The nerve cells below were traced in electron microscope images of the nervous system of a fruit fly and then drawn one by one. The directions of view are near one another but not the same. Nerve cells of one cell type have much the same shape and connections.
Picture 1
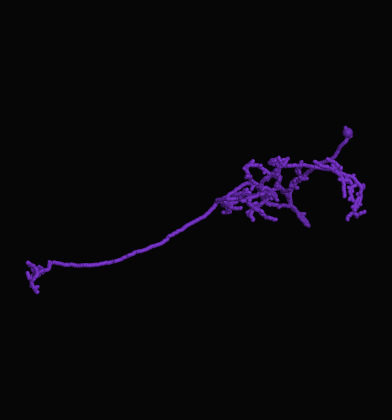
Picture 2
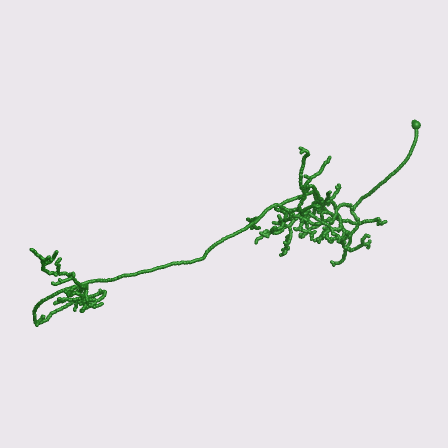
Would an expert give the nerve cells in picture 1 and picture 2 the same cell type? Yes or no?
no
